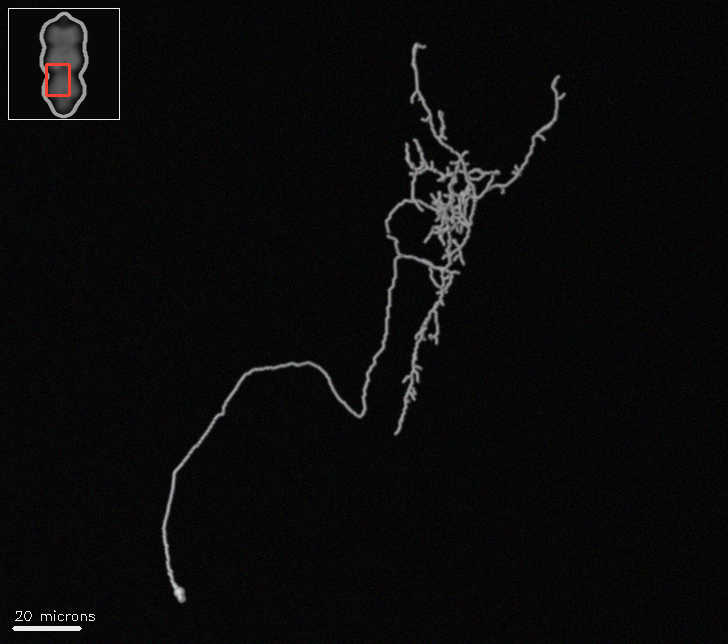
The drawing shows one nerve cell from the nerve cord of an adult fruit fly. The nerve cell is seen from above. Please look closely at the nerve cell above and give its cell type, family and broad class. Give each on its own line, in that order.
IN09A094
hemilineage 09A
nerve-cord intrinsic neuron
